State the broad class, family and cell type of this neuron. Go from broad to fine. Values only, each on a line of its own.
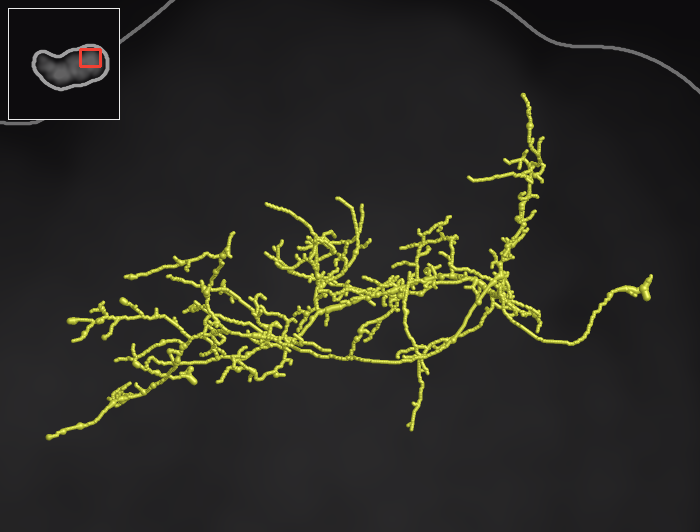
central-brain intrinsic neuron
hemilineage SLPa&l1_anterior
PLP053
